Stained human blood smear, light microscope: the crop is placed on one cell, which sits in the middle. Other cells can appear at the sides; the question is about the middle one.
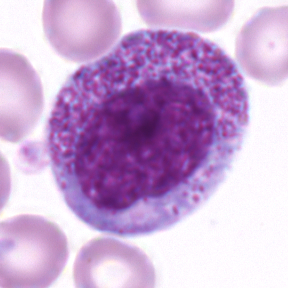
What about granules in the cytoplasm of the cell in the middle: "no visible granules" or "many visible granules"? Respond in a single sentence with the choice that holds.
Its cytoplasm contains many granules that can be seen.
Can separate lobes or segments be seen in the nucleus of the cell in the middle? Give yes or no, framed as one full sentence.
No, what this cell has is an undivided, compact round, oval or kidney-shaped nucleus.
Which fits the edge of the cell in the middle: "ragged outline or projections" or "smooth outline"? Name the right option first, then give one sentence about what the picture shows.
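Smooth outline. The cell outline is smooth and roughly oval.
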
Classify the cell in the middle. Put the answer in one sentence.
The cell at the middle of the crop is recognized as a promyelocyte.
